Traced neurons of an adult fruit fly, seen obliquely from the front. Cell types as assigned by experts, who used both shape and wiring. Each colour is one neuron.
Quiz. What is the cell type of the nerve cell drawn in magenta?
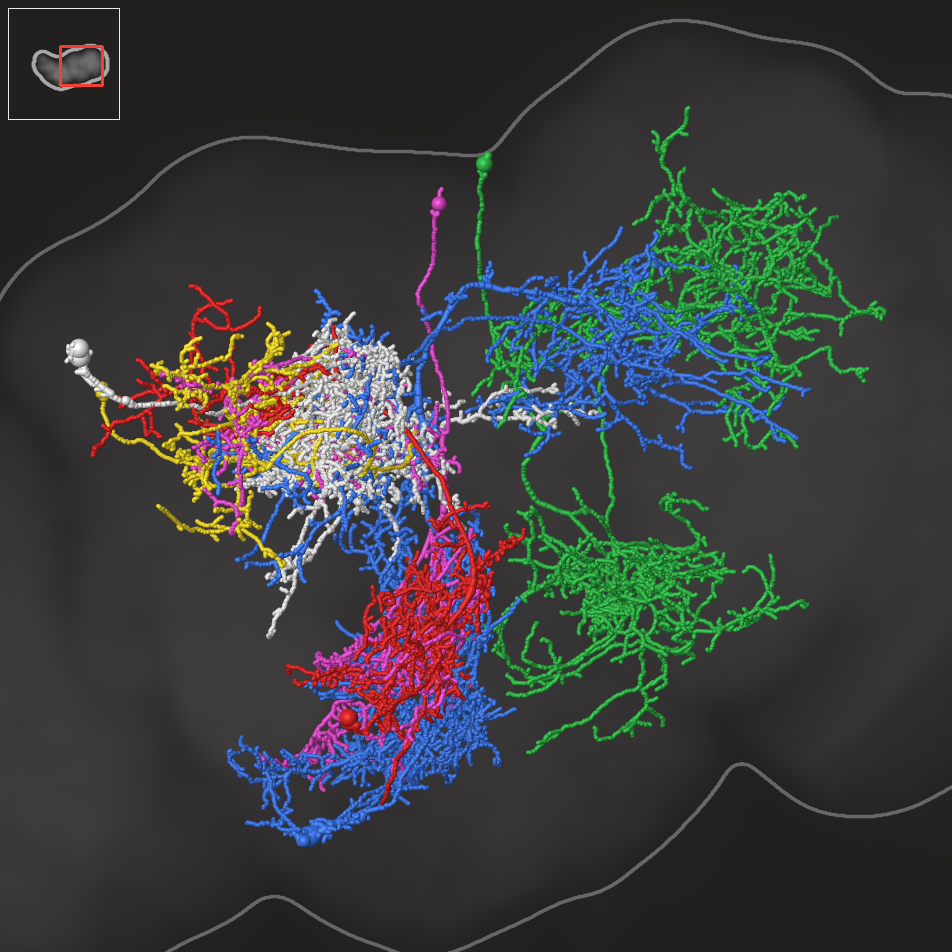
VES046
